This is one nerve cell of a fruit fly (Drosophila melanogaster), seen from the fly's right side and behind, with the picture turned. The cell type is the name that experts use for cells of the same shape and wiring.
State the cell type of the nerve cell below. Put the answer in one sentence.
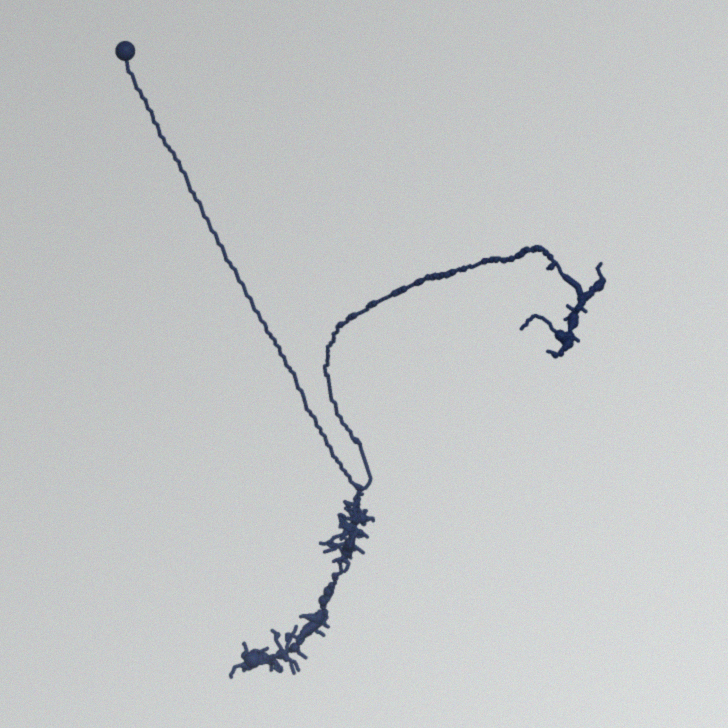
The cell type is T2.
